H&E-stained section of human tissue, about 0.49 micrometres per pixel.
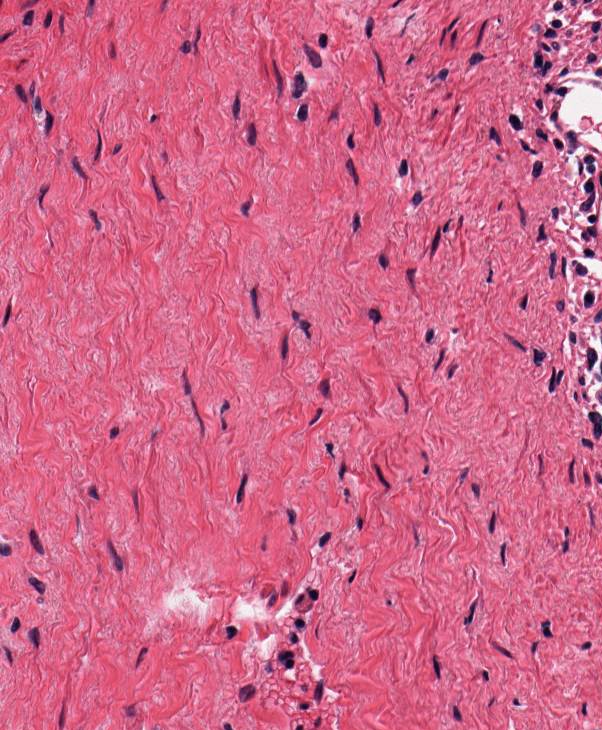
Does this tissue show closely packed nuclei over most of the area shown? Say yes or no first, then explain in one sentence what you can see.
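No. The nuclei among the collagen are sparse, slender and spindle-shaped.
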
